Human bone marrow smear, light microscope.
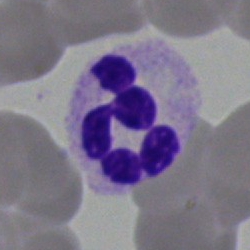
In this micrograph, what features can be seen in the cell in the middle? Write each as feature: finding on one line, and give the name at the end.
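Nucleus: five separate lobes
Lobe arrangement: ring around a pale central space
Chromatin: dense, dark purple
Cytoplasm: fine, faint purplish granules
Name: segmented neutrophil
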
